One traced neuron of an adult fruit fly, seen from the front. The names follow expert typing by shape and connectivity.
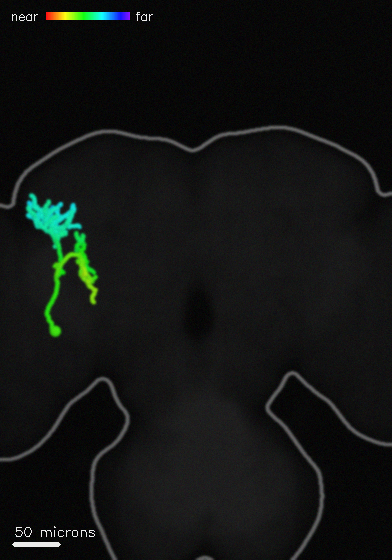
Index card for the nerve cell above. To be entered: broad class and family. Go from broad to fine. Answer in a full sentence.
A central-brain intrinsic neuron of hemilineage VLPl&p2_lateral.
